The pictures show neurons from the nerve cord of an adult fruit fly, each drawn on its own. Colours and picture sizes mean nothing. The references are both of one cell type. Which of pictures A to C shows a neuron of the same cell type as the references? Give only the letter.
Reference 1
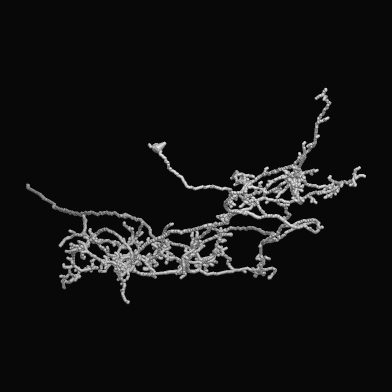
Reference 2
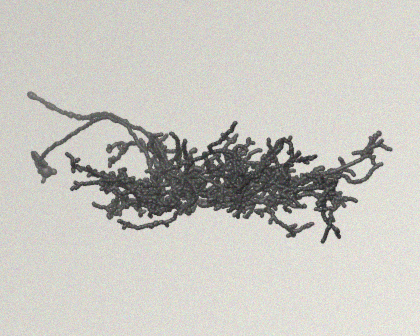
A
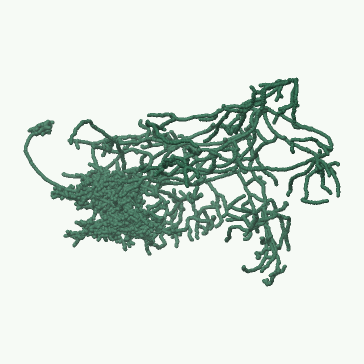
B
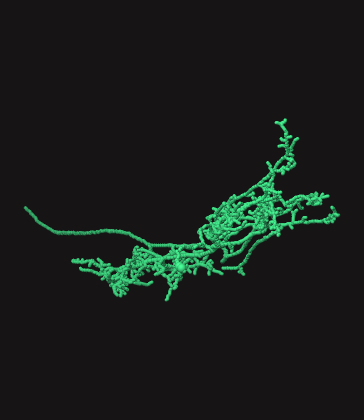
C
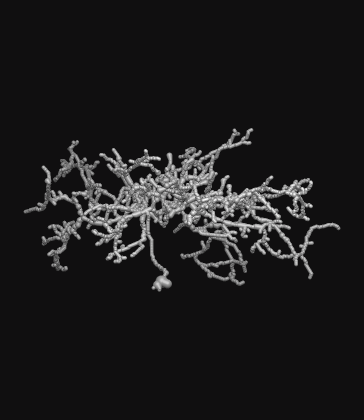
B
